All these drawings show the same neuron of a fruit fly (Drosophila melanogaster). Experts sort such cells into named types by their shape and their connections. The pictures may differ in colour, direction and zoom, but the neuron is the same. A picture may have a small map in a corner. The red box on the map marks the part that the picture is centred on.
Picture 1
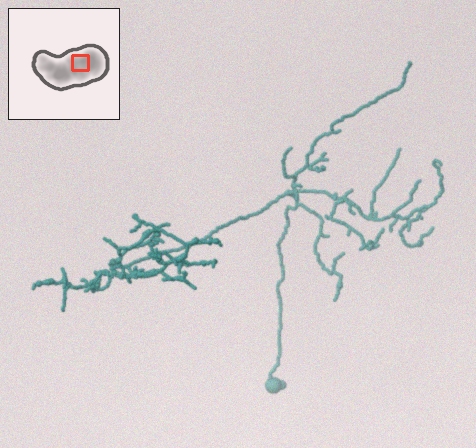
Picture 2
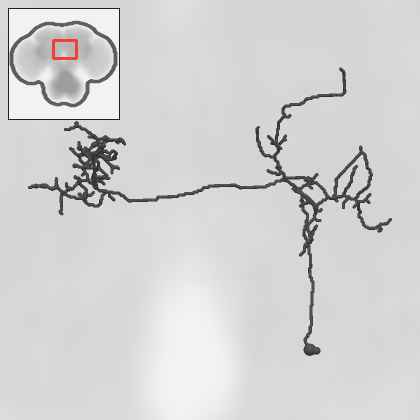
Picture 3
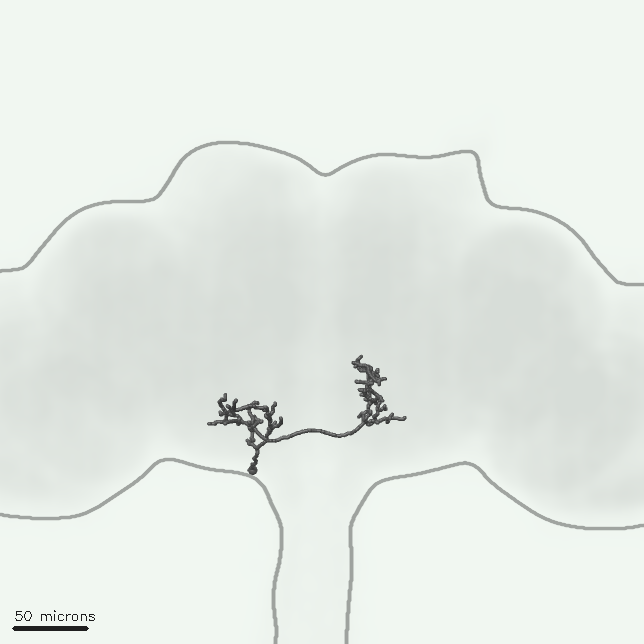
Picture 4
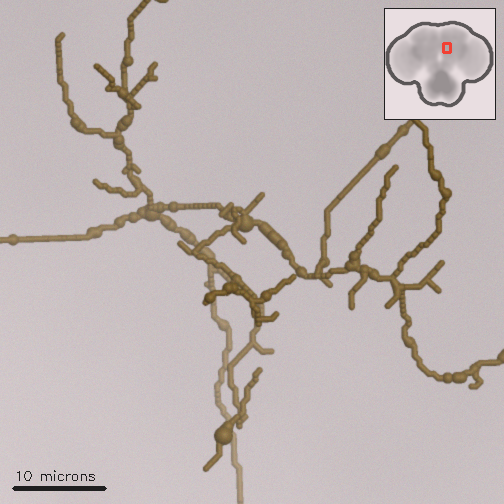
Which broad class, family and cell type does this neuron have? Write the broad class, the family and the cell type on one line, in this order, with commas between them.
central-brain intrinsic neuron, hemilineage DM6_posterior, CB2462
